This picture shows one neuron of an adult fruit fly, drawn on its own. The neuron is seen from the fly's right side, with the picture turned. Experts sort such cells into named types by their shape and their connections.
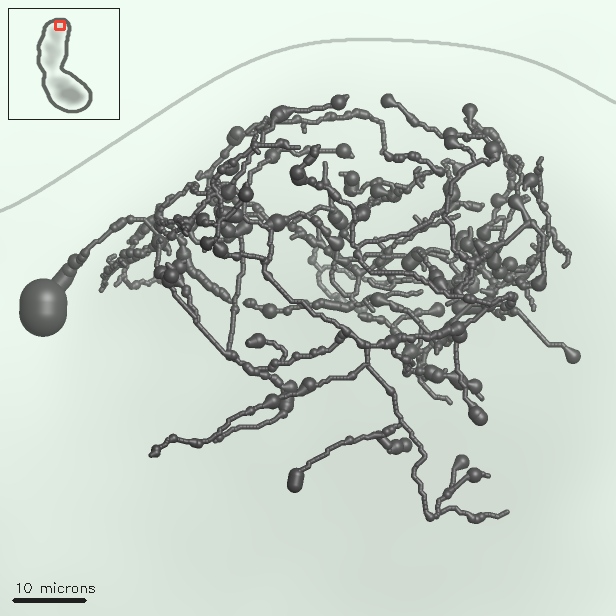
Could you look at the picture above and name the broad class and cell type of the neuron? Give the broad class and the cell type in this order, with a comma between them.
nerve-cord intrinsic neuron, INXXX345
